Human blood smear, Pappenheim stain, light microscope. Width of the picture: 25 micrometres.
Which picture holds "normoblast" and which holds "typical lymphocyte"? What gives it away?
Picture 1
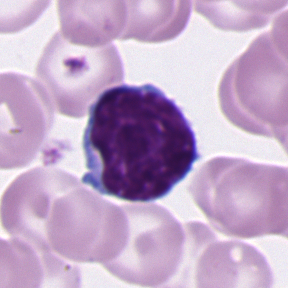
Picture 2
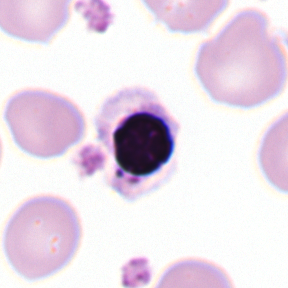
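Picture 1 shows a typical lymphocyte; picture 2 shows a normoblast. Check one, cytoplasm colour: pale blue in picture 1, pale greyish-lilac in picture 2.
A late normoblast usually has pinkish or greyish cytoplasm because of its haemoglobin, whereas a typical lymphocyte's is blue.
Check two, the chromatin: in picture 2 it is dense and almost black-purple throughout the nucleus.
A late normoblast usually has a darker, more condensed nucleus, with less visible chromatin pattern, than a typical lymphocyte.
Check three, cytoplasm and nucleus placement: in picture 1 a thin rim, widest on the left, surrounds a nucleus filling about 80% of the cell's area; in picture 2 the nucleus lies off-centre, with the widest rim on its upper-left side. Check four: in picture 2, a few small dark purple bodies lie in the cytoplasm just below the nucleus's lower-left edge.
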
